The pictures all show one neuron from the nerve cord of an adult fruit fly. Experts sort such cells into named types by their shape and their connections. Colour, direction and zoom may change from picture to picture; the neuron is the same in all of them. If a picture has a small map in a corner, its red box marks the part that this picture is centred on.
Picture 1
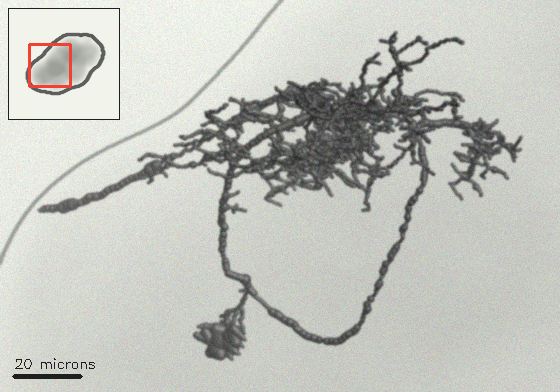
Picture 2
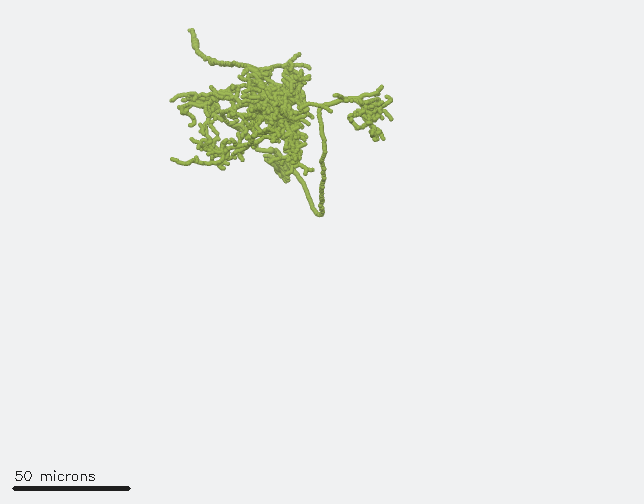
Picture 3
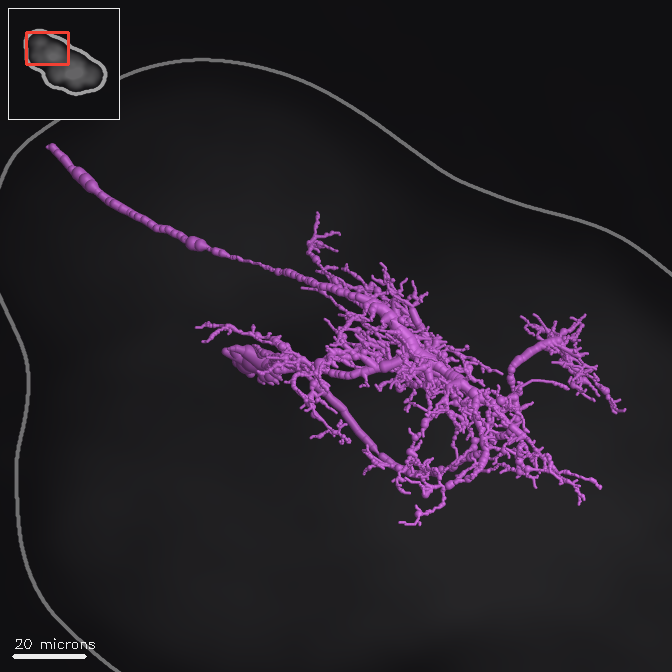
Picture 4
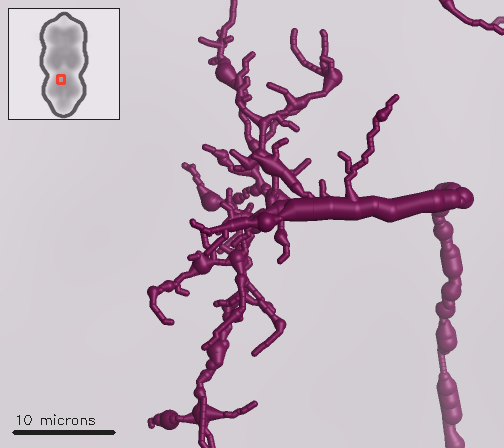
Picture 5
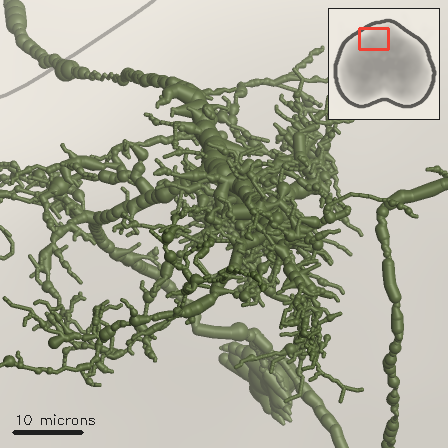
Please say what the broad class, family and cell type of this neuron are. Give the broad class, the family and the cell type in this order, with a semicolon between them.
motor neuron of the nerve cord; hemilineage 03B; MNad41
